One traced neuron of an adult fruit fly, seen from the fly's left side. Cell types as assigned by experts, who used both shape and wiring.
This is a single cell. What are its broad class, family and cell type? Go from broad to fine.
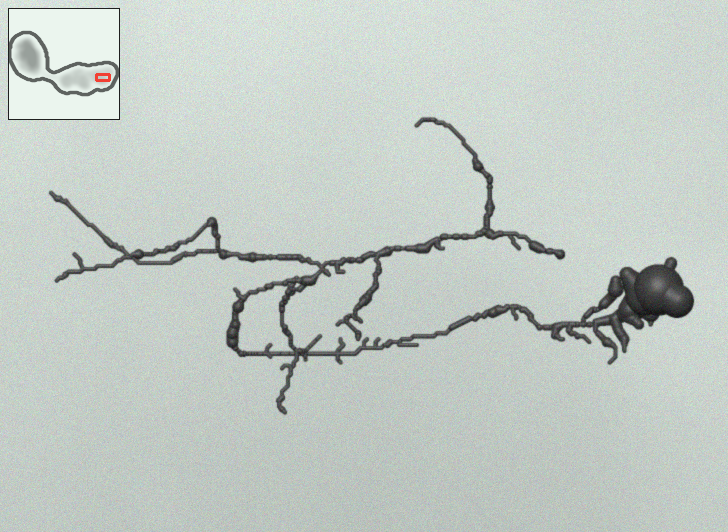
motor neuron of the nerve cord; hemilineage 15B; Ti flexor MN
